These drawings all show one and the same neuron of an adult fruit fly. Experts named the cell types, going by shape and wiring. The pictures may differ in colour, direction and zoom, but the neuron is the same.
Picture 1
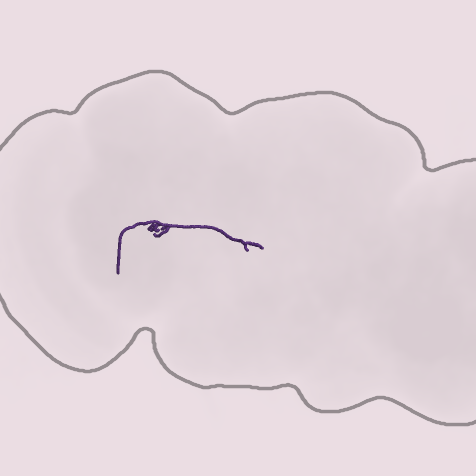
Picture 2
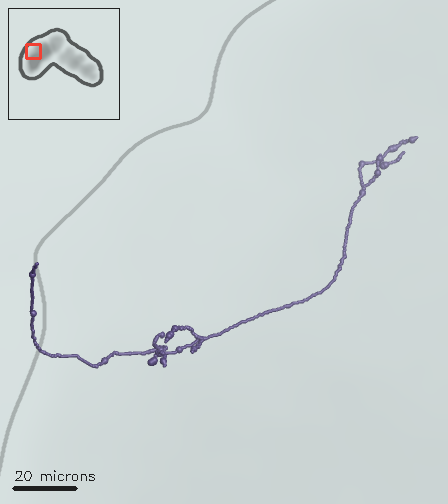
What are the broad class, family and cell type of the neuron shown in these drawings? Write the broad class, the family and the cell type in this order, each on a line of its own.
sensory neuron entering the brain
class olfactory
ORN_DL5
